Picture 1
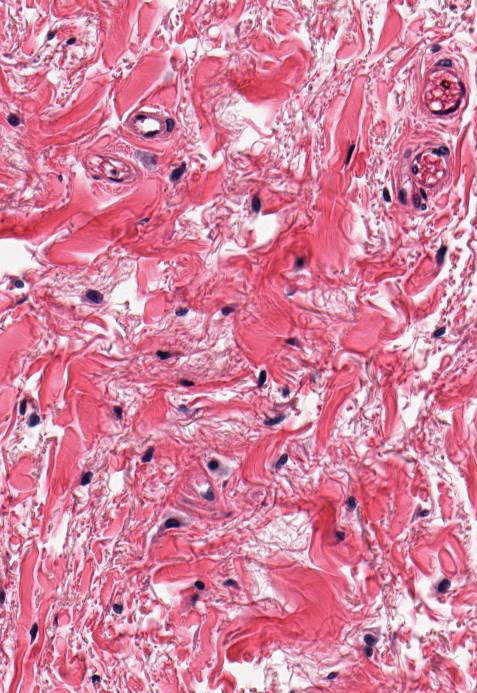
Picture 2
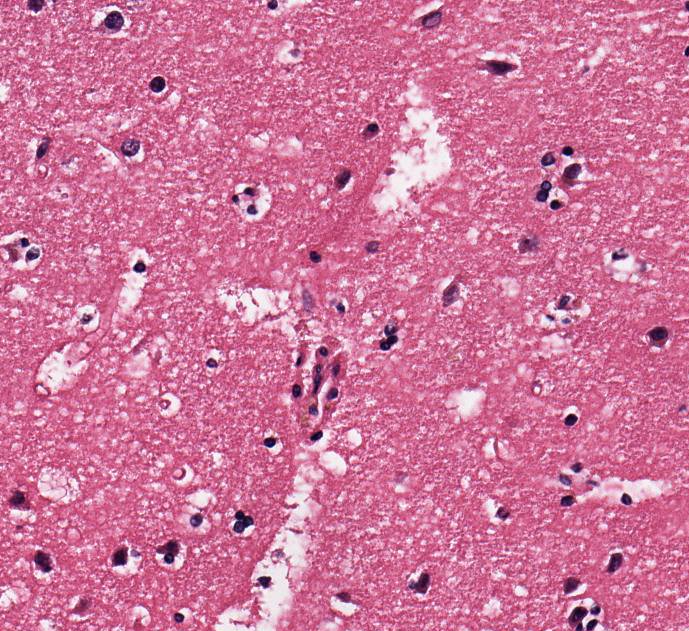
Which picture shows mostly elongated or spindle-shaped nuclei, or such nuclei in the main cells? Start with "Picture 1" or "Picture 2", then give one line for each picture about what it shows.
Picture 1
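In picture 1: The scattered cells are fibroblasts with small, dark, elongated nuclei and little visible cytoplasm.
In picture 2: Most cells show a small round dark-blue nucleus sitting in a clear halo with little visible cytoplasm.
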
